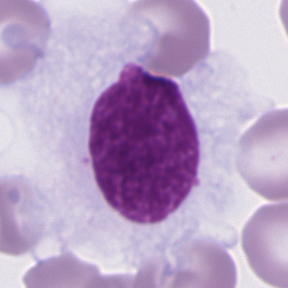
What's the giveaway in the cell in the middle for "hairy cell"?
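In this cell the nucleus lies near the middle, with cytoplasm on all sides. The cytoplasm is abundant and pale grey-blue, with a faint lacy texture and no distinct coloured granules.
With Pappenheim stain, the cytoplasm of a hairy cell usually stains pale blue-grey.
The cell outline is irregular, with a ragged, frayed edge.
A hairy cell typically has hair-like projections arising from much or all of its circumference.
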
